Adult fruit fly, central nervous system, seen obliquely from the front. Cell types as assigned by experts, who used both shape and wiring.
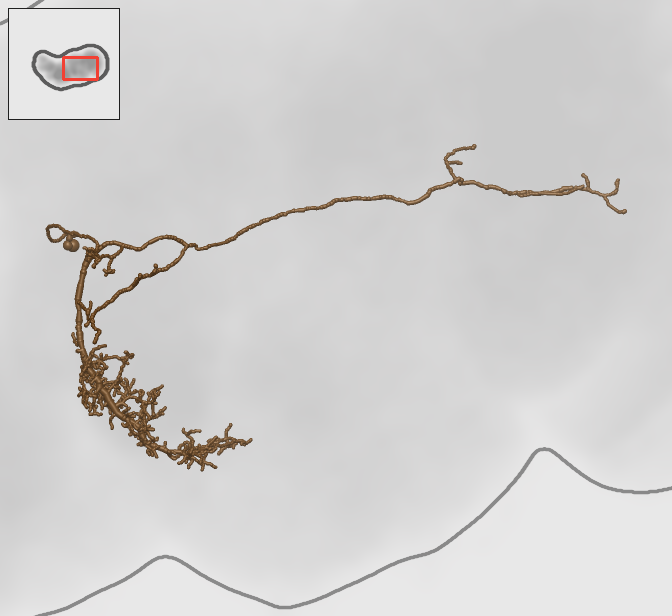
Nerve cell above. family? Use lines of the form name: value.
family: hemilineage VLPl&p2_posterior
